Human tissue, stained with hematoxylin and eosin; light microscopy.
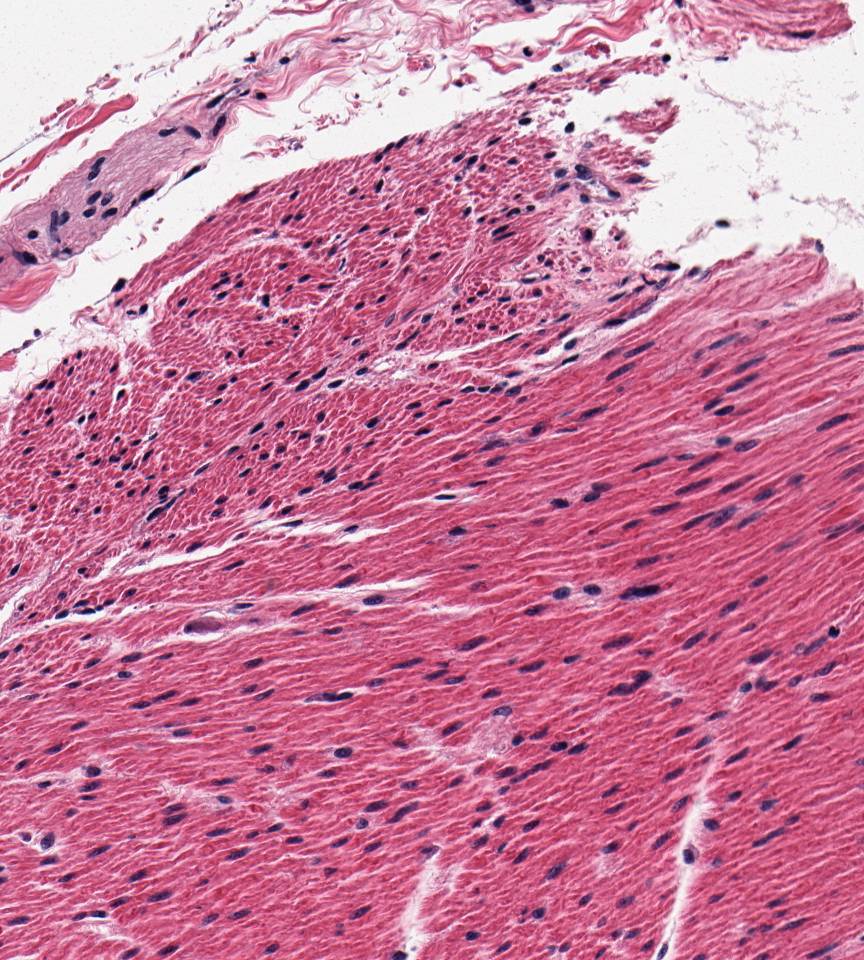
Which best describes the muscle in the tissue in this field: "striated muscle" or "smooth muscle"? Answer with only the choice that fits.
Smooth muscle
